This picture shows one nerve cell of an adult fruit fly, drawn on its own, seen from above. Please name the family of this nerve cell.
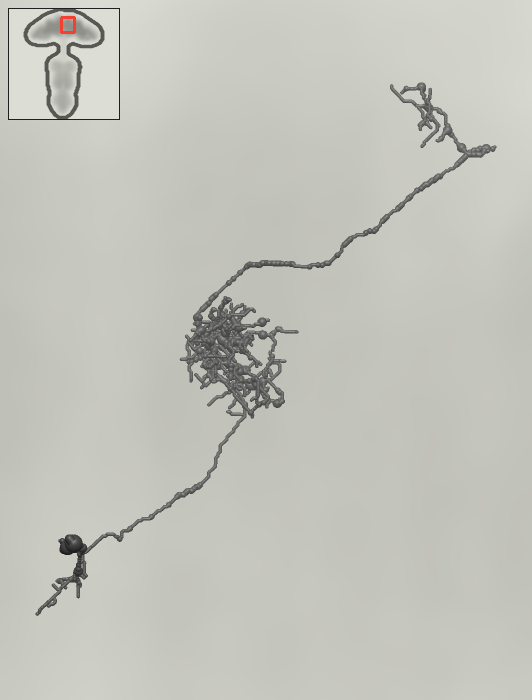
class CX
